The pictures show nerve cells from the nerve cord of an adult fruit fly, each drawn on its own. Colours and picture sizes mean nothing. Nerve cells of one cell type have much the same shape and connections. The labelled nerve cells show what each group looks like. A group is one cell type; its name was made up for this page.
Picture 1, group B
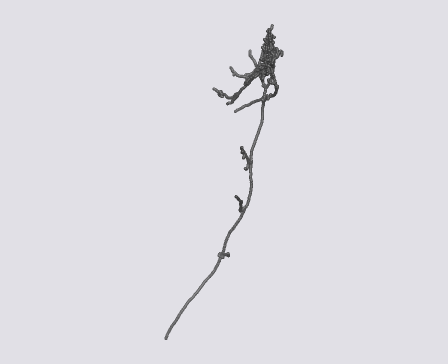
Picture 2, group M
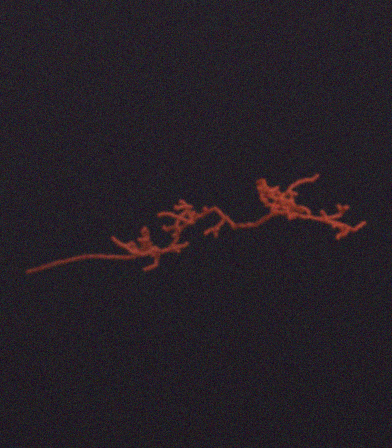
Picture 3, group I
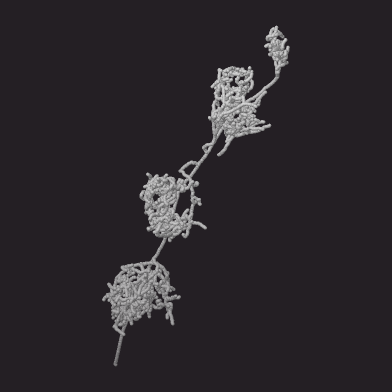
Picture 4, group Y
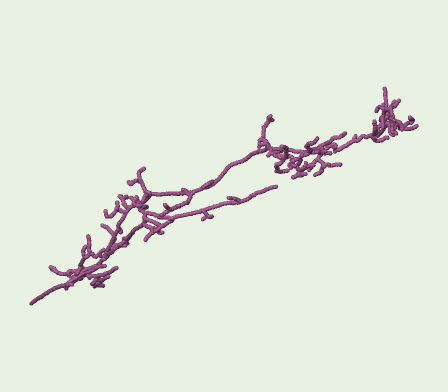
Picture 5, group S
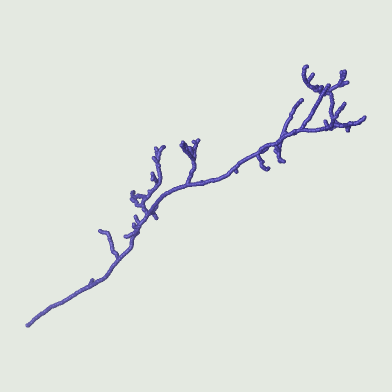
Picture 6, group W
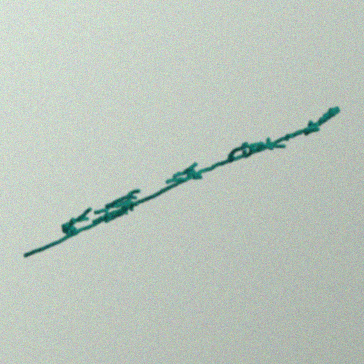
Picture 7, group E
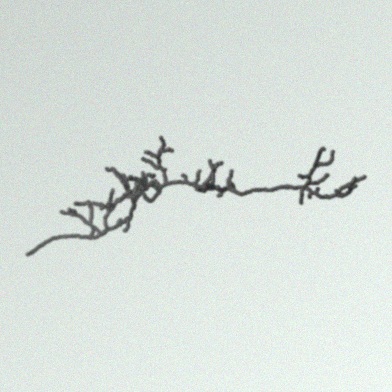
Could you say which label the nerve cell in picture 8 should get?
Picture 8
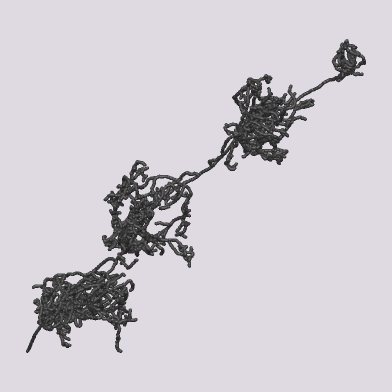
group I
